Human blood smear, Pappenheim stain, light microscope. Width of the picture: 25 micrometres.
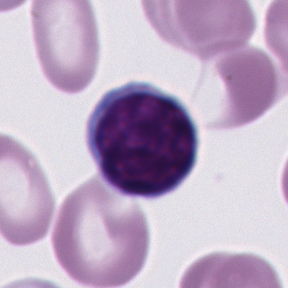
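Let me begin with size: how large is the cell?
About 10 micrometres across, with a round, smooth outline and no projections from its surface.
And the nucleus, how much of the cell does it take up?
It is round, about 9 micrometres across, and fills about 80% of the cell's area, leaving the cytoplasm as a thin rim that I can see best on the left side.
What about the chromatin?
Dense and dark purple, with coarse clumping.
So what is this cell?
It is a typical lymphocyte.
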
